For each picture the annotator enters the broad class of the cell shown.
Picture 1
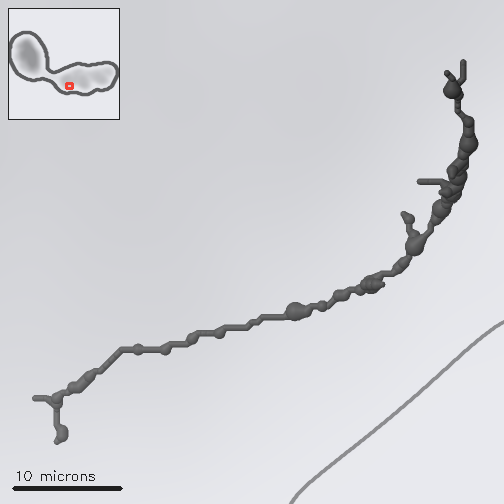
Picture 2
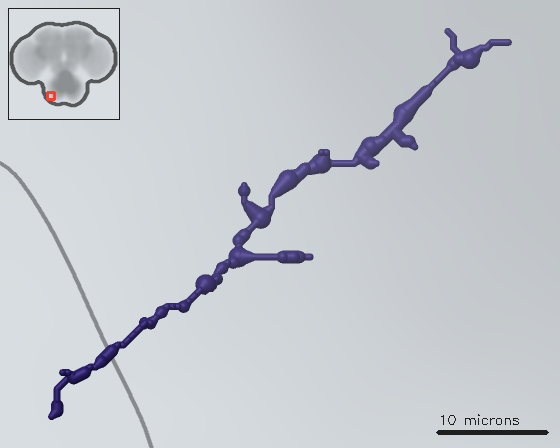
sensory neuron entering the nerve cord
